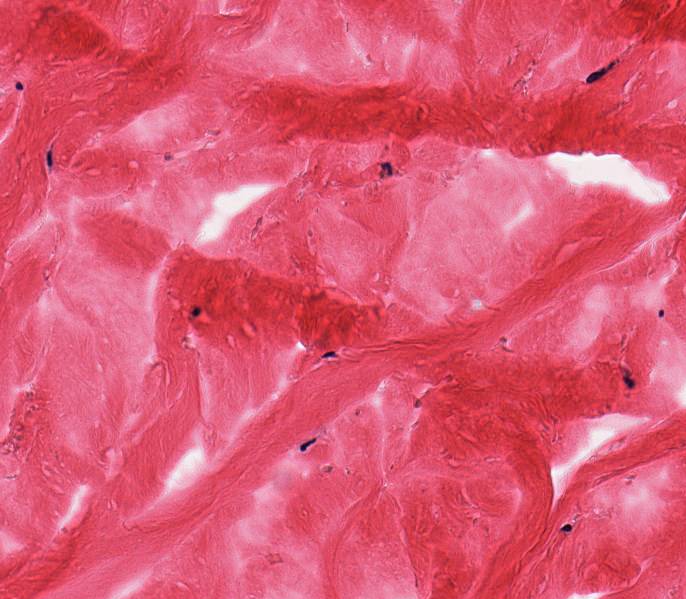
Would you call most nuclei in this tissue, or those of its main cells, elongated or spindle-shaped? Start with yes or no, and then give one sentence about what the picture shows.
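Yes. Nuclei are very sparse, with only a few small dark elongated nuclei scattered through the field.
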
